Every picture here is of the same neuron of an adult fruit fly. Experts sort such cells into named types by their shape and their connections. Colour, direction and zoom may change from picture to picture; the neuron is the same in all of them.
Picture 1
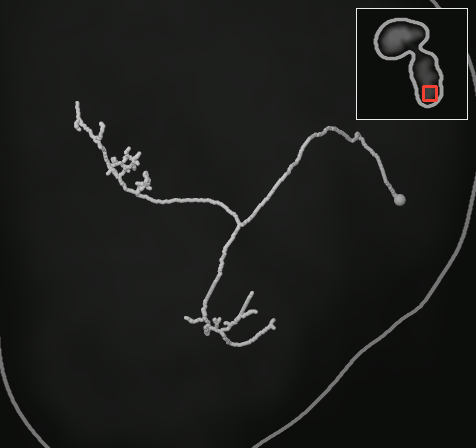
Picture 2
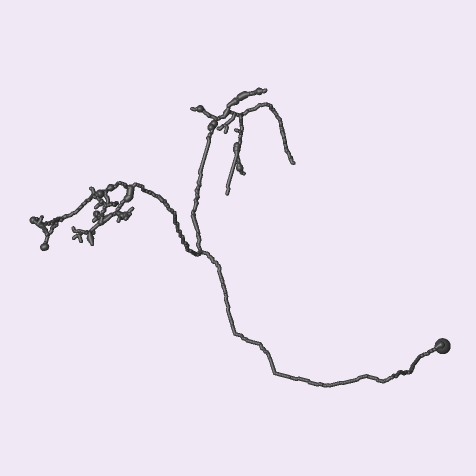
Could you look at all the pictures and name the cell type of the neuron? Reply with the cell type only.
IN13B097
